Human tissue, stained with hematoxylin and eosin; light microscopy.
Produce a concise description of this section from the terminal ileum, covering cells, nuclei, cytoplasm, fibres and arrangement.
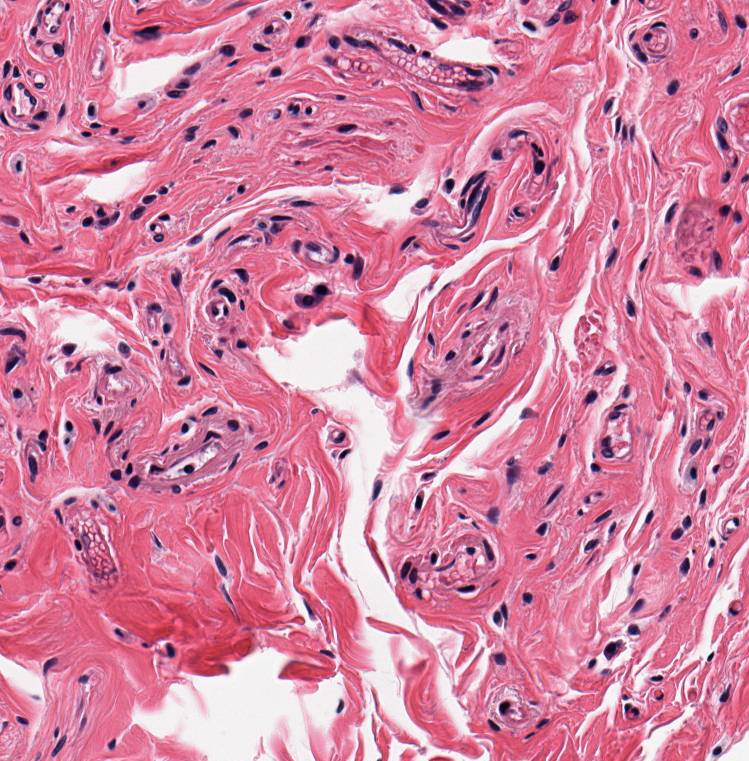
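Field entirely occupied by dense pink collagen bundles running in wavy, interlacing directions. Numerous small vessels scattered throughout, among the bundles. Several small vessels, e.g. centre and lower centre, ringed by concentric layers of spindle cells. Fibroblasts with small, dark, elongated nuclei lie singly between the collagen bundles.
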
